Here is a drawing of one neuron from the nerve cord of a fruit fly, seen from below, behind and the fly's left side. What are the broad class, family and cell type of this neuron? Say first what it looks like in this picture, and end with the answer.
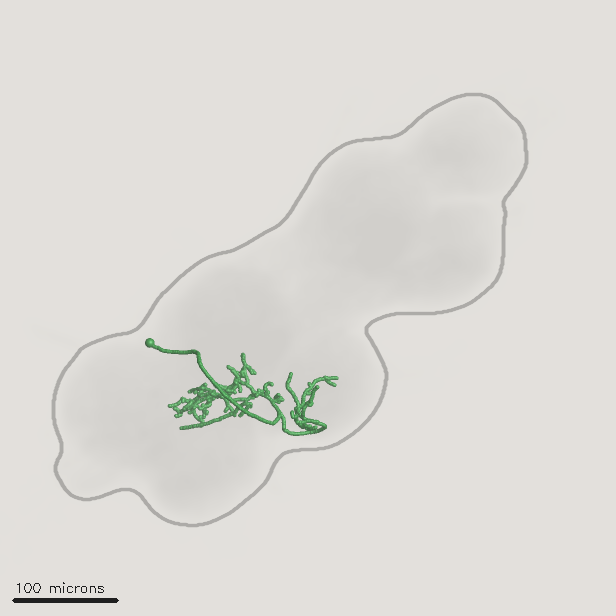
By the scale bar it is about 180 microns wide in this view. As drawn here it is wider than it is tall. Its broad class is nerve-cord intrinsic neuron. The family is hemilineage 01A. Its cell type is IN01A060.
